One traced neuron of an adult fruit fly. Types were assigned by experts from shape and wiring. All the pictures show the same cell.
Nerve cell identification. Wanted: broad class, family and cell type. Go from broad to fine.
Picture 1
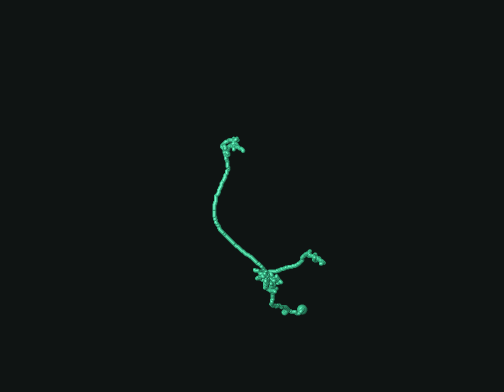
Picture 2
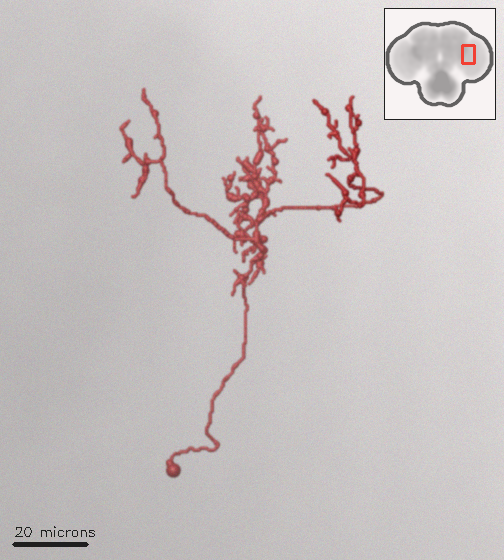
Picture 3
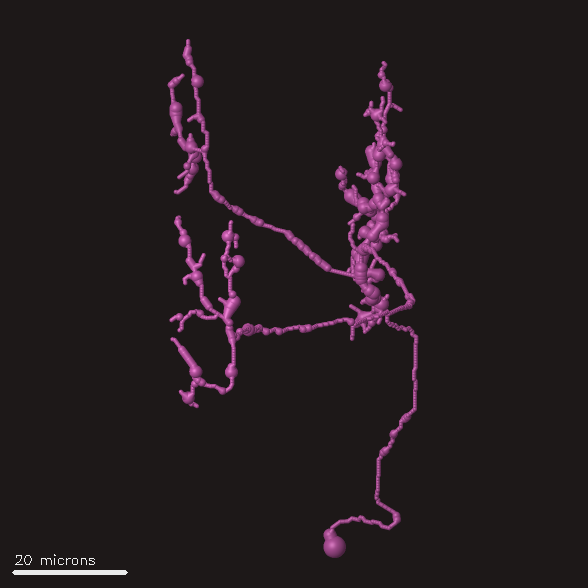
optic-lobe intrinsic neuron; Y; Y13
